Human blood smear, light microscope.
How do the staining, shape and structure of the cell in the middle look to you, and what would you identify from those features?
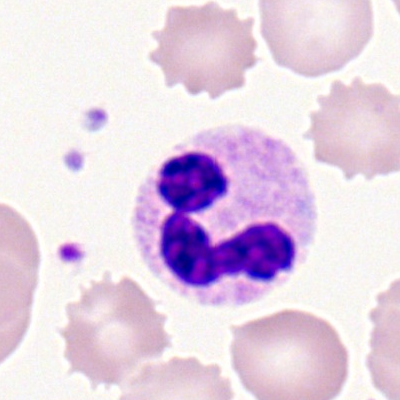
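Take your time and start with the edge of the cell: it is round and smooth. Now look at the nucleus, which is divided into three lobes. Notice the narrow constrictions that join those lobes. The cytoplasm is plentiful and pale pink. Putting that together, this is a segmented neutrophil.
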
